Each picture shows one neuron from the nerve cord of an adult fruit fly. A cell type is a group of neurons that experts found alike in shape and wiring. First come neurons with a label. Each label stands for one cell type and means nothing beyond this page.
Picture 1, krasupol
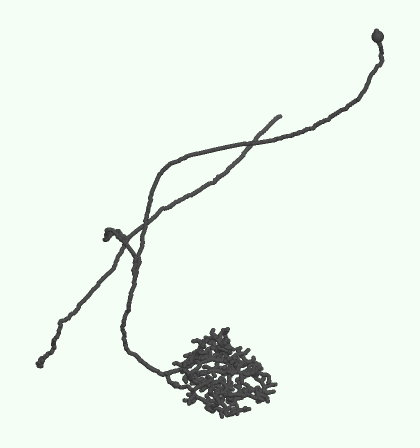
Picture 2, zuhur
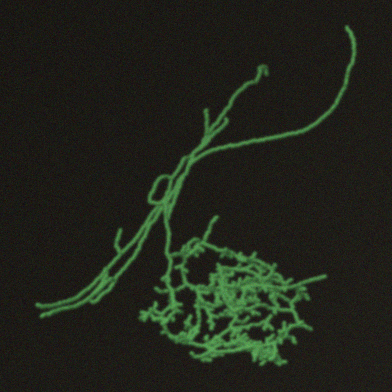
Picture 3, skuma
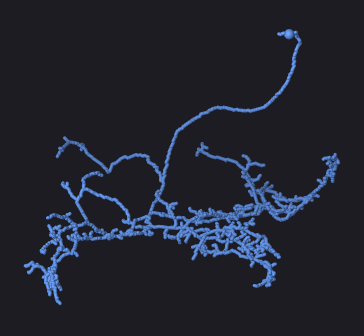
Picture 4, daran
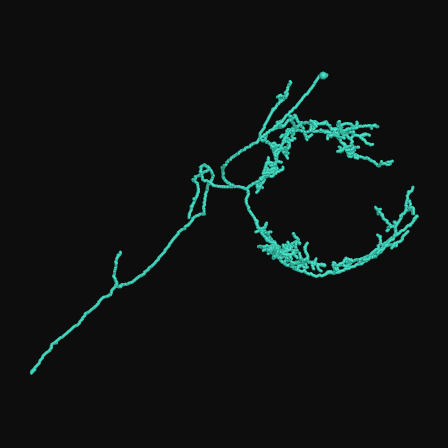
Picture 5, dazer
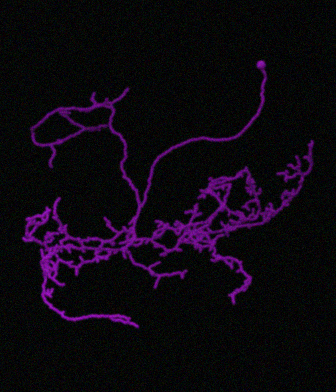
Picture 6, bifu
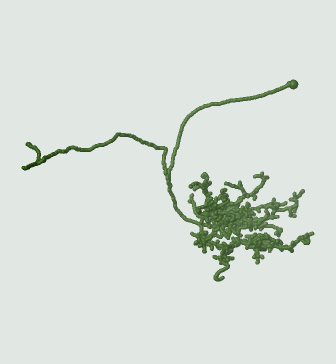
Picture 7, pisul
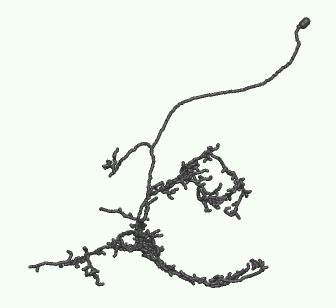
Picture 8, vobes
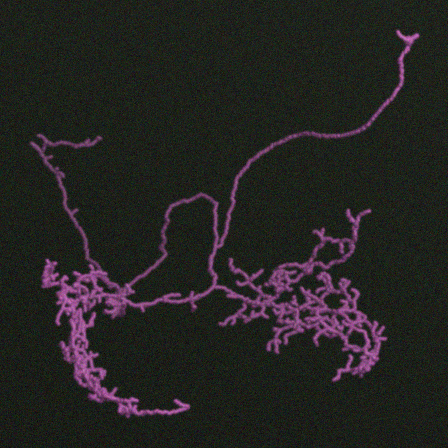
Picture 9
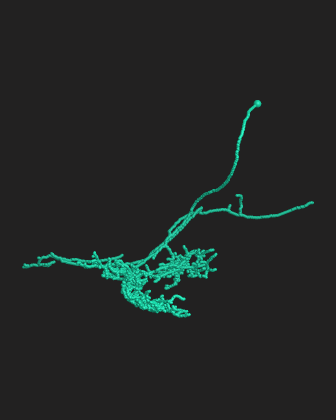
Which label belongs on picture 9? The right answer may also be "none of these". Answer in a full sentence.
It belongs to zuhur.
